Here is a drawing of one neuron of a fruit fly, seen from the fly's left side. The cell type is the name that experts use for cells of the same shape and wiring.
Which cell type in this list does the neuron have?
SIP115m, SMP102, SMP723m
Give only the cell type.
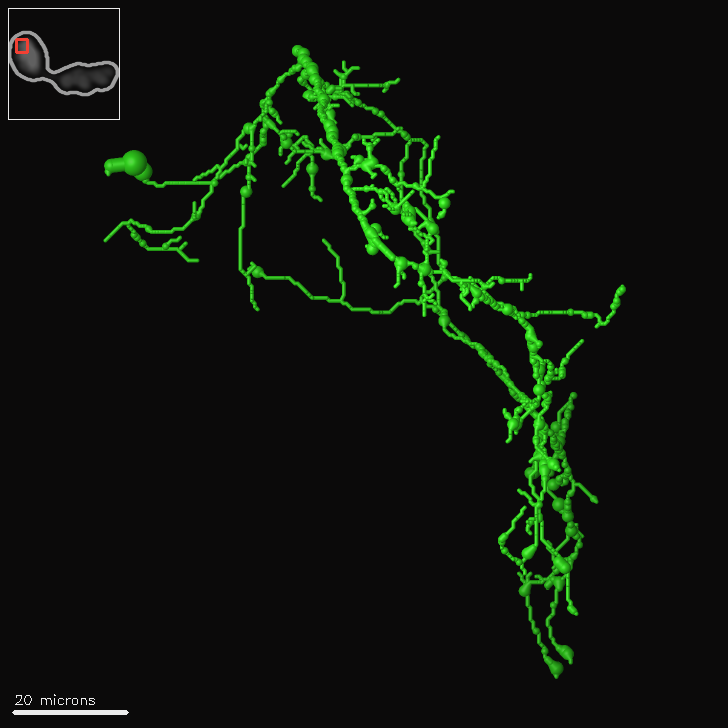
SMP723m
